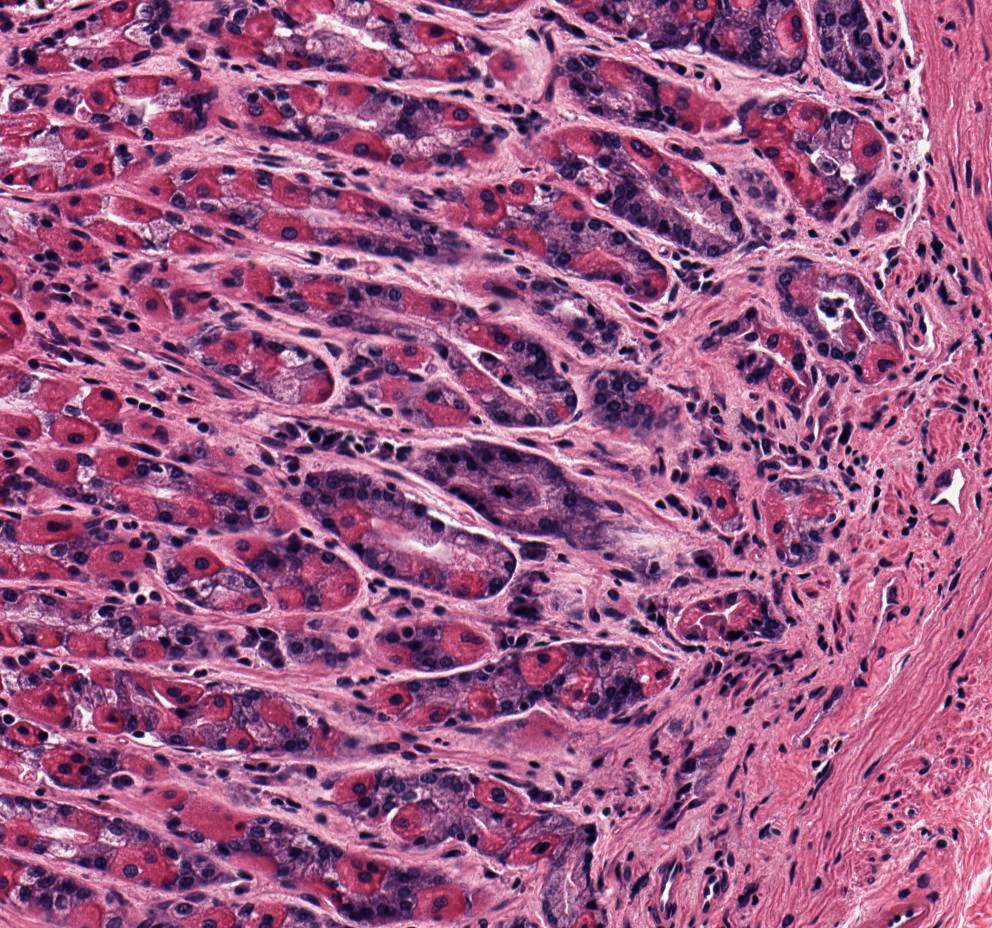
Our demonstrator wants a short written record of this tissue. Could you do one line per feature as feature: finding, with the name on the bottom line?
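Parietal cells: bright pink cytoplasm, one central round nucleus, scattered along the glands throughout the field
Intervening clusters: purple-blue granular cytoplasm, most numerous toward the centre and right of the gland area
Gland lumens: mostly narrow slits or barely visible, not dilated
Right edge: top-to-bottom band of pink fibres with elongated nuclei
Tissue: stomach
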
